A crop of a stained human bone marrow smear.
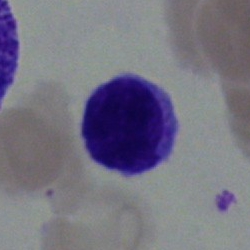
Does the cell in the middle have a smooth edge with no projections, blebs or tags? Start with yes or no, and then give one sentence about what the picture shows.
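Yes. The cell surface is smooth, without hair-like projections or blebs.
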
